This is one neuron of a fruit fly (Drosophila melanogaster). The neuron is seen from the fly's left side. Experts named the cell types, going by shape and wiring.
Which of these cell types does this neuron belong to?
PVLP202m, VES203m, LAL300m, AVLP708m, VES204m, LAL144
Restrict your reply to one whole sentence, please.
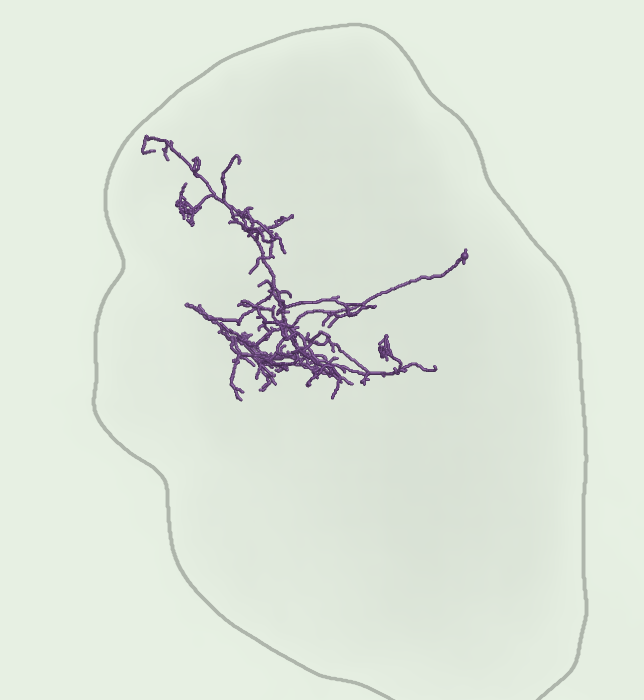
The neuron is of cell type LAL300m.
